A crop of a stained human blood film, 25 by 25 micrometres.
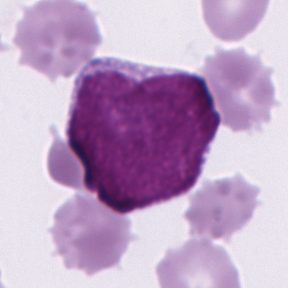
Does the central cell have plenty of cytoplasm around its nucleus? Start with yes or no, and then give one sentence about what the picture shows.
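No. The cytoplasm shows as a thin rim seen mainly along the top of the cell.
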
